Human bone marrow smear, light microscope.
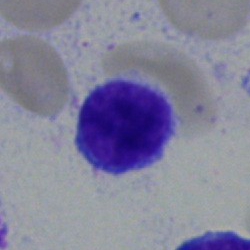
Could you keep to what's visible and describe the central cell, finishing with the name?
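Looking at the chromatin first: it is dense and stains dark purple. The cytoplasm is very scant, just a thin rim around the nucleus. I see no granules in it, and no vacuoles anywhere in the cell. This is a lymphocyte.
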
